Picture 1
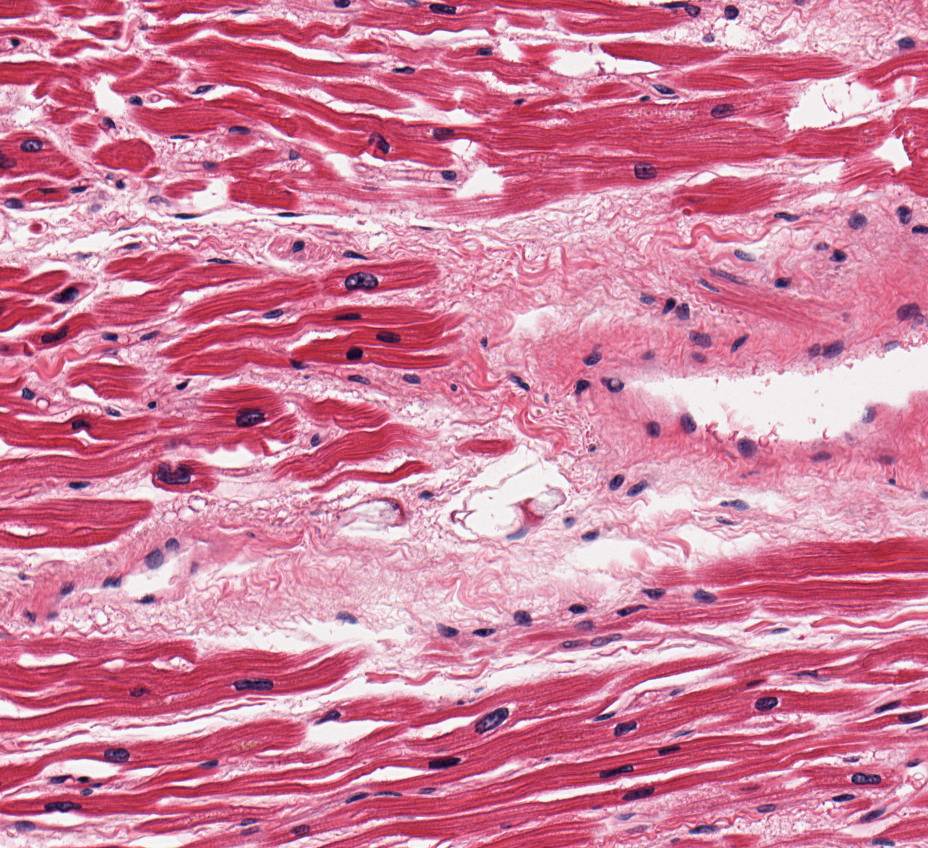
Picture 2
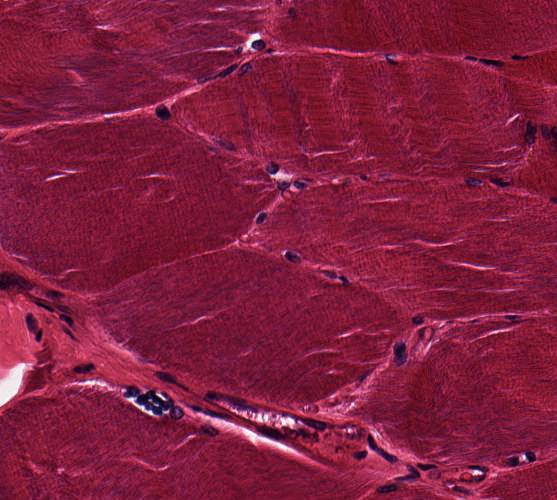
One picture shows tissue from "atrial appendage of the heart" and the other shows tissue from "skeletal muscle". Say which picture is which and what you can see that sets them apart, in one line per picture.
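Picture 1 shows tissue from the atrial appendage of the heart. The muscle fibre nuclei lie centrally within the fibres.
Picture 2 shows tissue from the skeletal muscle. The nuclei lie at the edges of the fibres, not in their centres.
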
